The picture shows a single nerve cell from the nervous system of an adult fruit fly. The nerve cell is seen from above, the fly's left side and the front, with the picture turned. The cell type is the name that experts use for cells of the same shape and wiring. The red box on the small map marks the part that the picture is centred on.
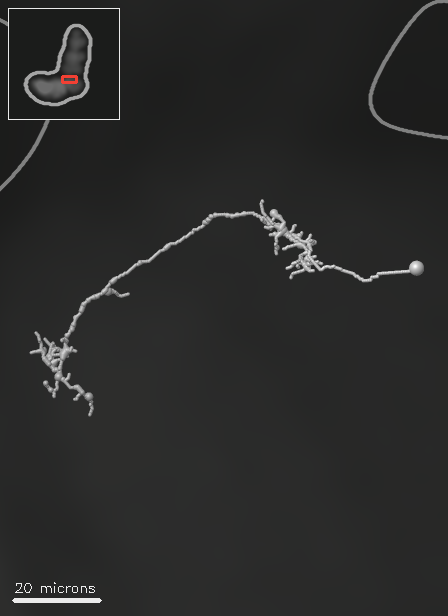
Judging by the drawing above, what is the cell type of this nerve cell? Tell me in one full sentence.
The cell type name for this nerve cell is Tm5Y.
